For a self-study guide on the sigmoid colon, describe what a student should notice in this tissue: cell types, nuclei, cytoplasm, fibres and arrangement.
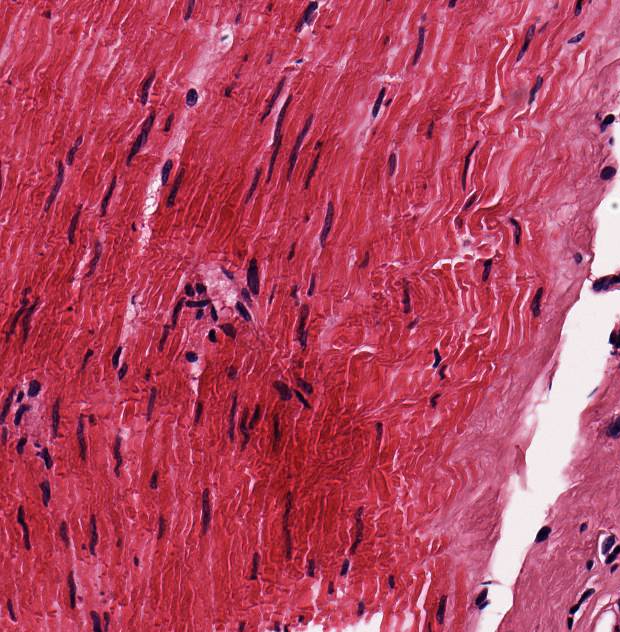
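Much of the field shows fibres with a wavy, crimped outline and deep red-pink cytoplasm. Most nuclei are elongated and dark purple, lying parallel to the fibres' long axis. Just left of centre, a small cluster of darker, rounder nuclei sits in a pale gap.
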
